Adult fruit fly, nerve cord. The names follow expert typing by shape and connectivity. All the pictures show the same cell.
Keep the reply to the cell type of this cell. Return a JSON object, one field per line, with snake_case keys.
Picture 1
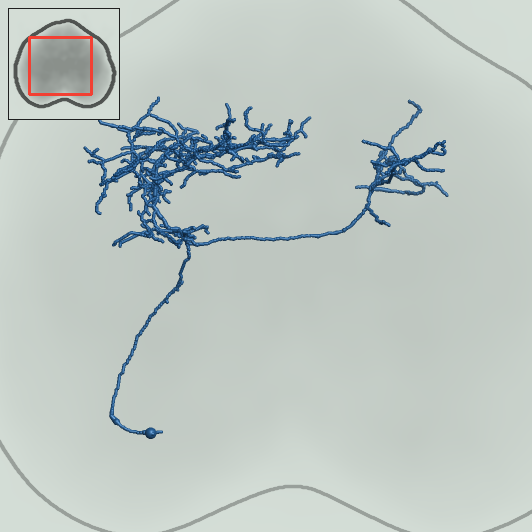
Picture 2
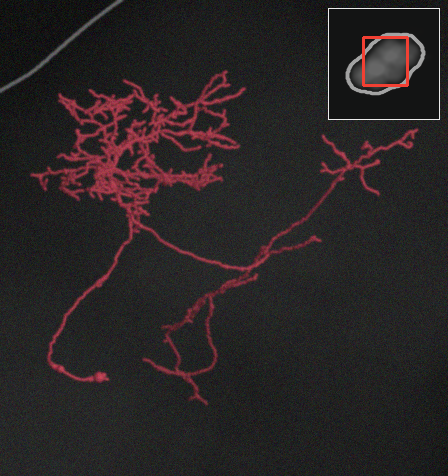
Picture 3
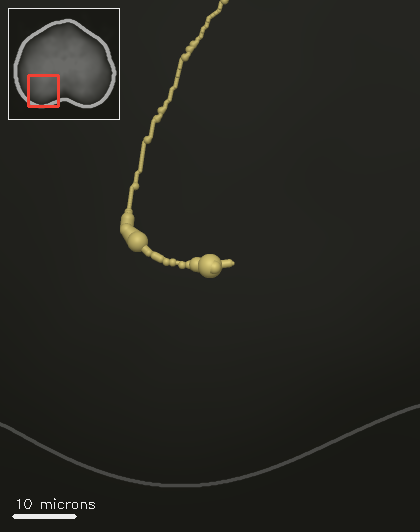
{
 "cell_type": "IN07B047"
}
